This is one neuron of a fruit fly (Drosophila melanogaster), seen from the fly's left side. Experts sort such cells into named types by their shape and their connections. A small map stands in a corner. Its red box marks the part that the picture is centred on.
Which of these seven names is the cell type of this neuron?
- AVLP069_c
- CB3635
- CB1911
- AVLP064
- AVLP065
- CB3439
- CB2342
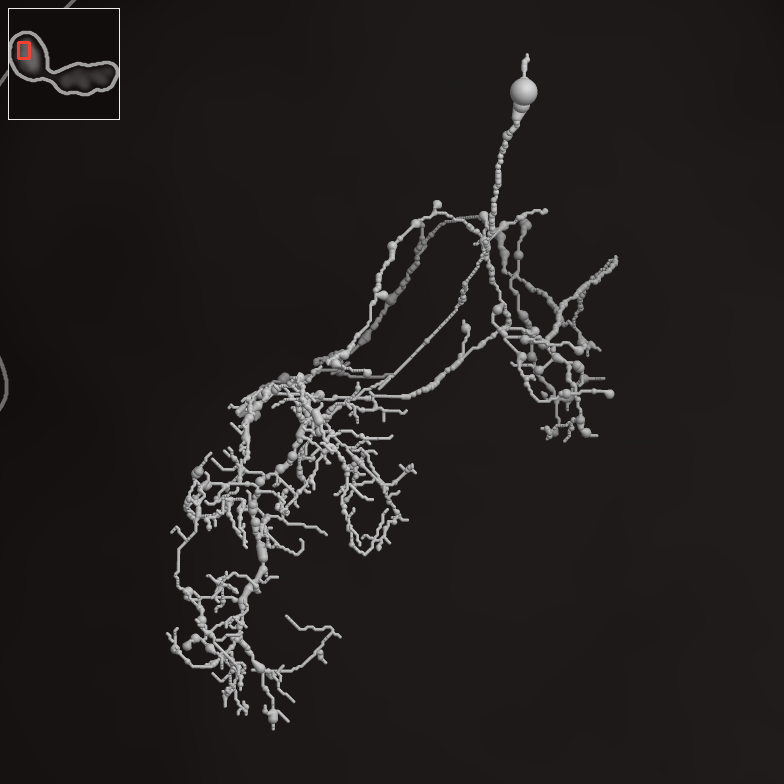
CB1911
